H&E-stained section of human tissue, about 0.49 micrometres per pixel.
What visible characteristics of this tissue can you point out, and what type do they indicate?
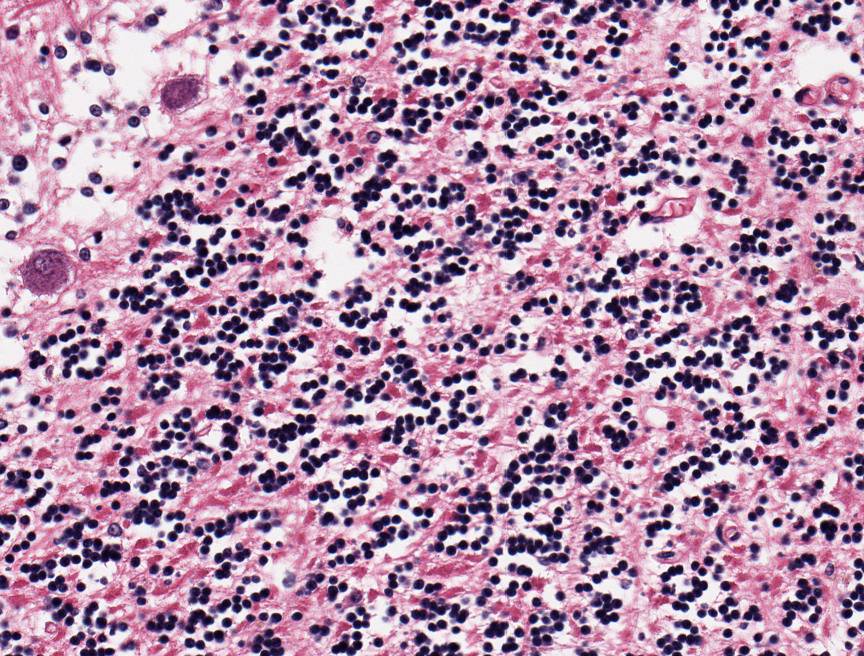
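You'll see the field is mostly densely packed small dark nuclei: round, uniform, deeply stained, with barely any cytoplasm showing. They sit in irregular clumps and short cords with pink material between. Up at the upper left there are two large neurons with abundant purple cytoplasm. That's cerebellum.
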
